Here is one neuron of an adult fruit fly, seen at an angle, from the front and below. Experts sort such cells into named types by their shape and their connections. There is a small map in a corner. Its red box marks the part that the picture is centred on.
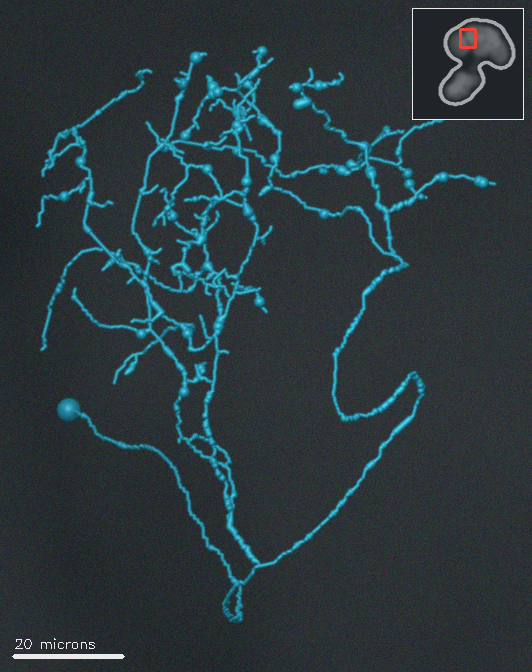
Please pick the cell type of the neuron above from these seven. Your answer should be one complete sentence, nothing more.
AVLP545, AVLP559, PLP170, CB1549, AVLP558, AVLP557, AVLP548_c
This neuron is of the type AVLP559.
